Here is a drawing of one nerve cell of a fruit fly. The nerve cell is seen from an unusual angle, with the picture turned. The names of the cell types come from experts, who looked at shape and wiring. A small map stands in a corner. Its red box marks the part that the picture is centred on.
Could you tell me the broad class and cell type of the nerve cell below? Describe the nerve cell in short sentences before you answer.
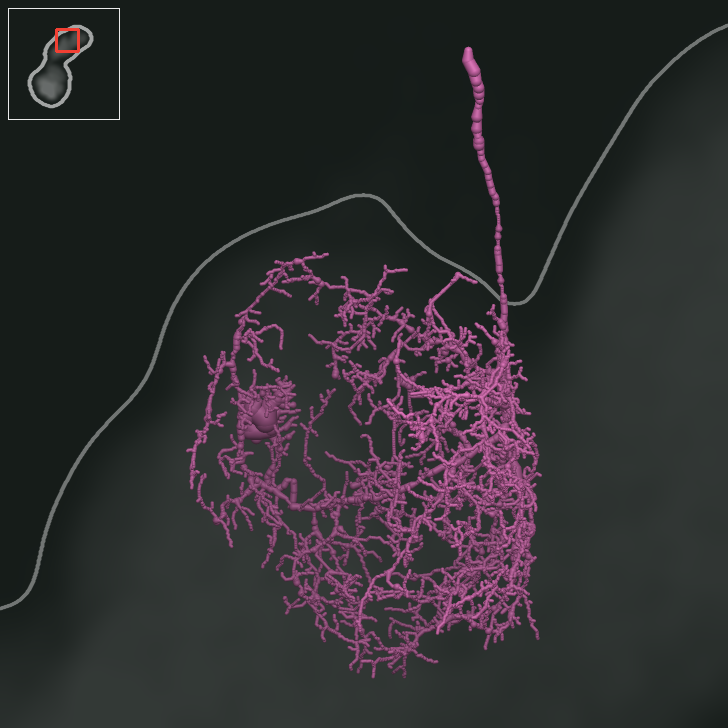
More than a hundred branch ends can be seen. As drawn here it is taller than it is wide. This is a motor neuron of the nerve cord. It is of cell type Pleural remotor/abductor MN.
